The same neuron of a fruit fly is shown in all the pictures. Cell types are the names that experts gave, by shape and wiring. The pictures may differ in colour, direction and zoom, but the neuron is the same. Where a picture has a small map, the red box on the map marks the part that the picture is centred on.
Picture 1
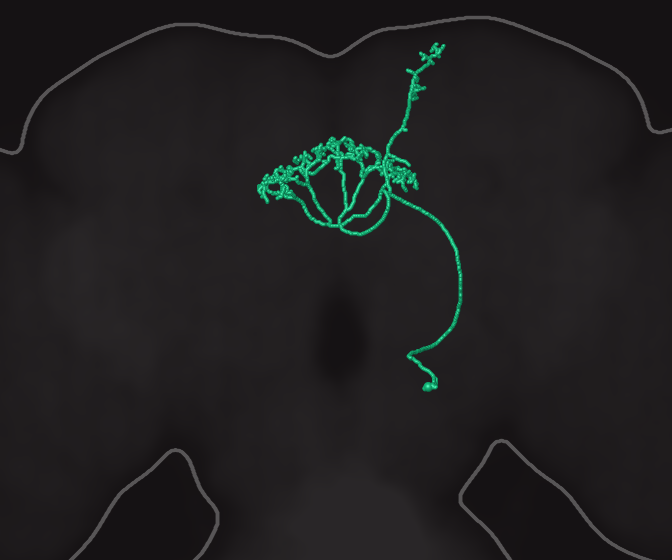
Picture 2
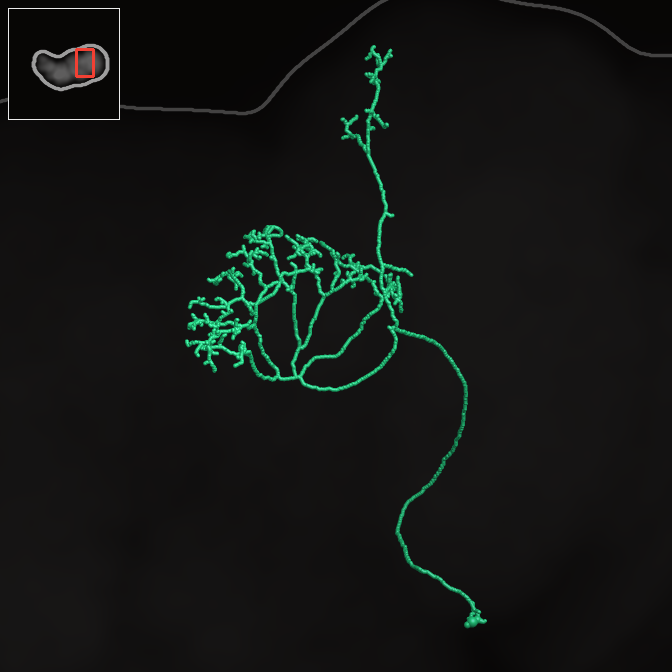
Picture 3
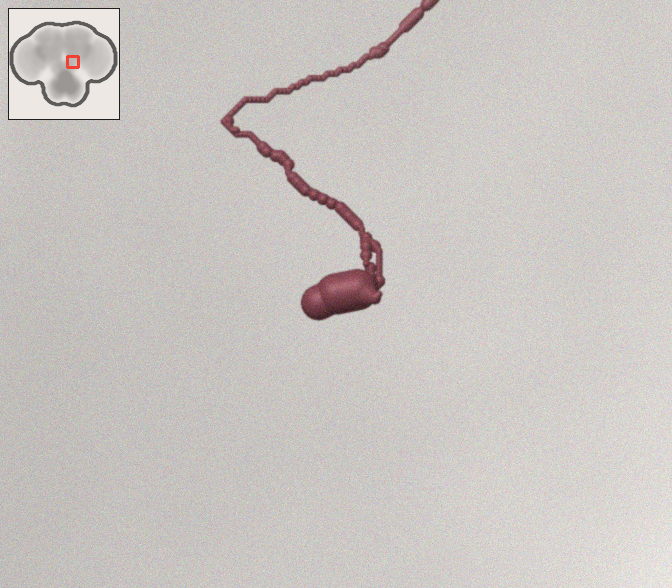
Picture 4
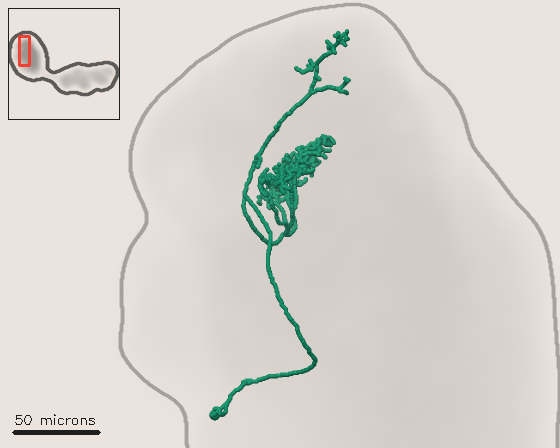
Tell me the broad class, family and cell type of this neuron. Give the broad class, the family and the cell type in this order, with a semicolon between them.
central-brain intrinsic neuron; hemilineage LALv1_dorsal; FB7H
